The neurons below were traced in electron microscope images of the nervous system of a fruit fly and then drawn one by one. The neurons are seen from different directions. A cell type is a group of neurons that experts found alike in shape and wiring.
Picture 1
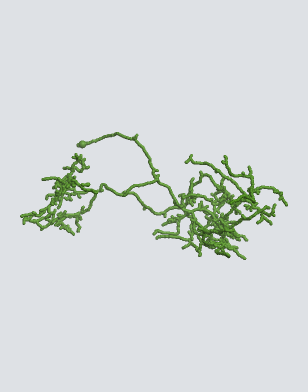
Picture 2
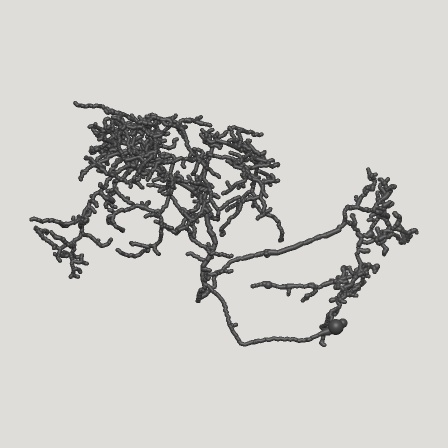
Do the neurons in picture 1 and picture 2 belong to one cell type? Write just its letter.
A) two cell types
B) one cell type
B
